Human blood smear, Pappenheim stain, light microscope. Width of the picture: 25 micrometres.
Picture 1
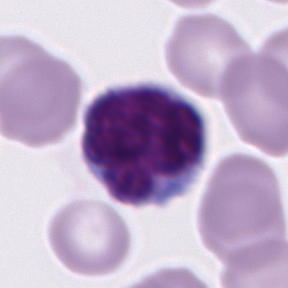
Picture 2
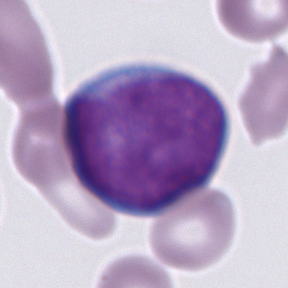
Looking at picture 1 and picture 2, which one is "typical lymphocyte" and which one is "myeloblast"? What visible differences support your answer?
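Picture 1 shows a typical lymphocyte; picture 2 shows a myeloblast. The typical lymphocyte is roughly round and about 11 micrometres across, with a nucleus of about 10 micrometres that fills about 80% of the cell's area. Its chromatin is dark purple and coarsely clumped, and no nucleoli are visible. Its pale blue cytoplasm appears mainly as a narrow crescent along the lower edge of the cell and contains no distinct granules. The myeloblast is about 14 micrometres across, with a roughly round, smooth outline and a nucleus of about 14 by 12 micrometres. Its cytoplasm forms only a thin, deep blue rim around the nucleus, without granules or vacuoles. The cytoplasm thus differs in colour between the two: pale blue in the lymphocyte, deep blue in the myeloblast.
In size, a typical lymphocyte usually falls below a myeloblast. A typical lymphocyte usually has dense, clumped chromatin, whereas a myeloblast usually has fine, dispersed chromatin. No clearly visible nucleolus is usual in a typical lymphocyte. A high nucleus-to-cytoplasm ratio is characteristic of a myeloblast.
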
